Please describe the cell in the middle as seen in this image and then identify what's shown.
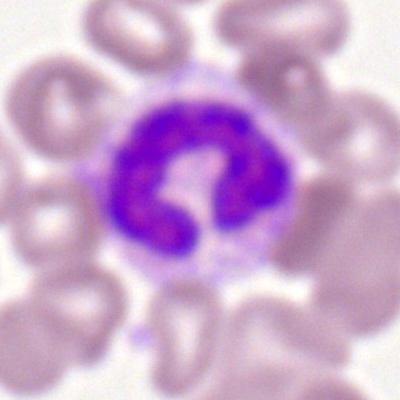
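Nucleus: a single thick curved band, horseshoe-shaped, open side facing downward. Chromatin dark purple, coarsely clumped. Moderate rim of pale pinkish-lilac cytoplasm around the nucleus. Band neutrophil.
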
